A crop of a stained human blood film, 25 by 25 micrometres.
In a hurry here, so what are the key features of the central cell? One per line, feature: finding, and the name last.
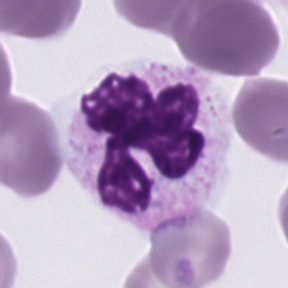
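Outline: roughly round, smooth
Lobes: nucleus split into several, separate
Granules: fine, pink-violet, scattered through cytoplasm
Vacuoles: absent from cytoplasm
Name: segmented neutrophil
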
